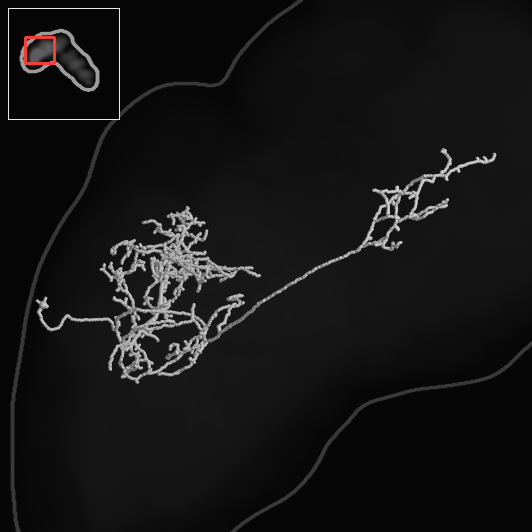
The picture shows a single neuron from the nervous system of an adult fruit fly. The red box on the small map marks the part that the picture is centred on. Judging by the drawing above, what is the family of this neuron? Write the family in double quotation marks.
"hemilineage VLPl&d1_dorsal"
